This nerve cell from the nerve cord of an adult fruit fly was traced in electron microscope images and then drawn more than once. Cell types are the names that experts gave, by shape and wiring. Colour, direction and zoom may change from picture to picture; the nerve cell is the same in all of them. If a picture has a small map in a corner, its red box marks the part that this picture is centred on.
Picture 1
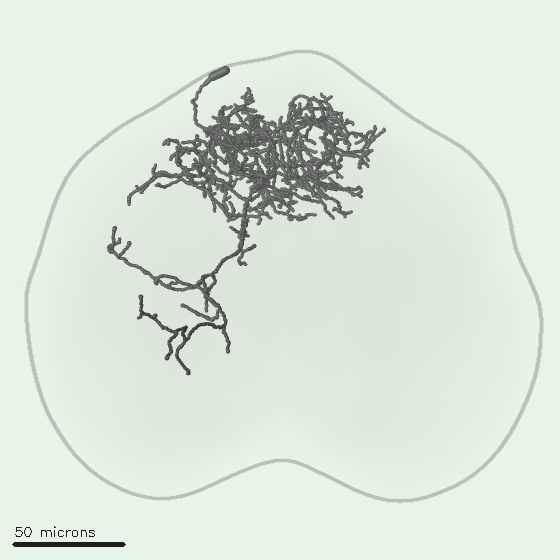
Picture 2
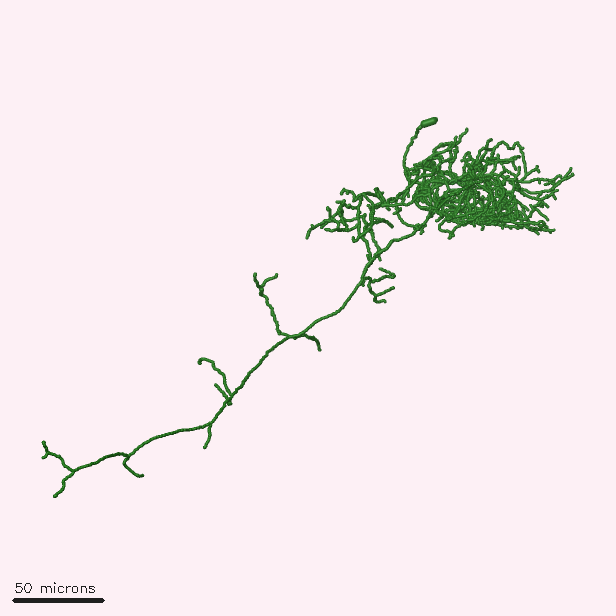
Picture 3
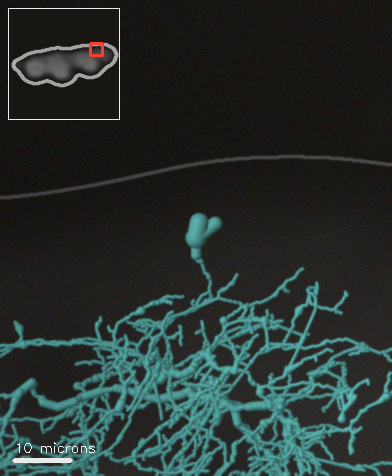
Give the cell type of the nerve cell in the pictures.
INXXX114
